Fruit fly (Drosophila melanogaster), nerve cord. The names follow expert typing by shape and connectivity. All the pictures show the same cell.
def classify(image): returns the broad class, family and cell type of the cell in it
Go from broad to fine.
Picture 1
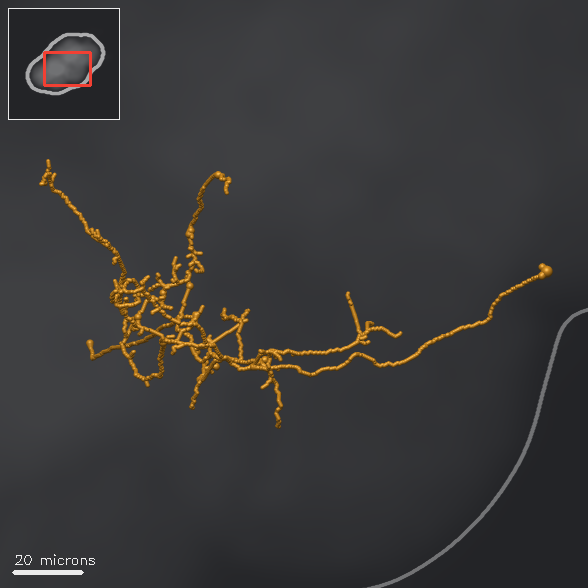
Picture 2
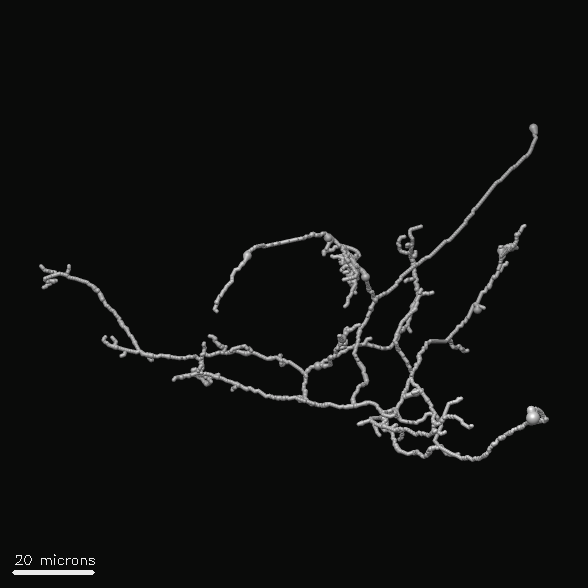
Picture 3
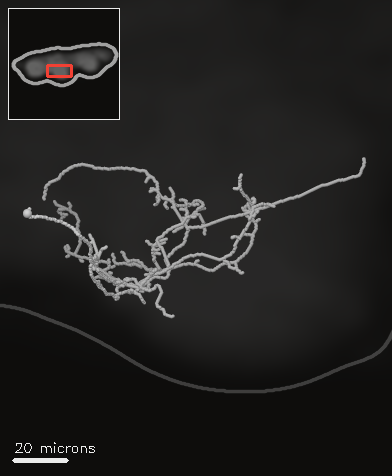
nerve-cord intrinsic neuron; hemilineage 09B; IN09B055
